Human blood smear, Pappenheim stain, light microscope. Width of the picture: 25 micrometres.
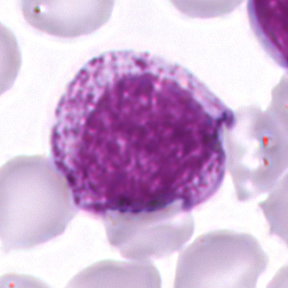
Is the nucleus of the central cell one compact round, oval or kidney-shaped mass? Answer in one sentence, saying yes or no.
Yes, the cell's nucleus is compact, undivided and round, oval or kidney-shaped.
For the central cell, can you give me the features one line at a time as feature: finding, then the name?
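Size: about 16 micrometres across, as I measure it
Nucleus: fills most of the cell, only a rim of cytoplasm left
Chromatin: finely stippled, no coarse dark clumps that I can find
Cytoplasm: pale pinkish lilac
Granules: fine, purple, scattered through the cytoplasm
Name: myelocyte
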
